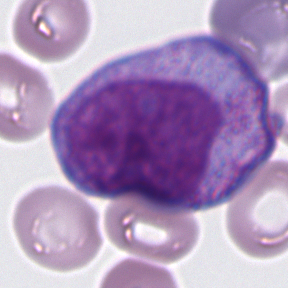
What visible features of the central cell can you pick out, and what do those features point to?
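Nucleus indented on lower side, positioned toward left of cell. Cytoplasm contains fine pinkish granules. Cell rim darker blue than inner cytoplasm. Impression: atypical promyelocyte.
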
